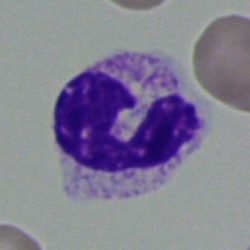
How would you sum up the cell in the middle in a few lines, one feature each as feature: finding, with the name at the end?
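Nucleus: bent around a small pale area of cytoplasm near the cell centre
Chromatin: dark purple, dense, coarsely clumped
Cytoplasm: pale pinkish-grey, widest below the nucleus
Granules: fine, lilac, scattered throughout the cytoplasm
Cell: band neutrophil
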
